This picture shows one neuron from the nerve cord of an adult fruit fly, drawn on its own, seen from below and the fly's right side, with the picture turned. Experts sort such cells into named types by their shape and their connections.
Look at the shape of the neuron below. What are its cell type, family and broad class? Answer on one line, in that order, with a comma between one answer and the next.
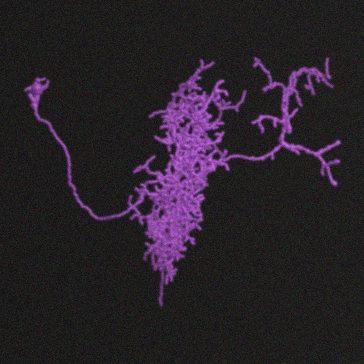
IN13B025, hemilineage 13B, nerve-cord intrinsic neuron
